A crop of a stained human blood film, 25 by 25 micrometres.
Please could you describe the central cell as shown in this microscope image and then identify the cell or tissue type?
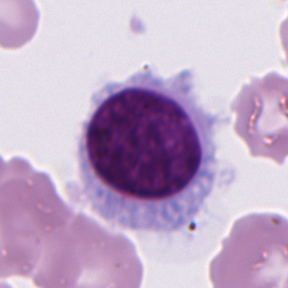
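The outline is ragged, with fine hair-like projections around the margin. The nucleus lies toward the top, leaving a wider band of cytoplasm beneath it. No nucleoli are seen, and the cytoplasm has no clear vacuoles. This is a hairy cell.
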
